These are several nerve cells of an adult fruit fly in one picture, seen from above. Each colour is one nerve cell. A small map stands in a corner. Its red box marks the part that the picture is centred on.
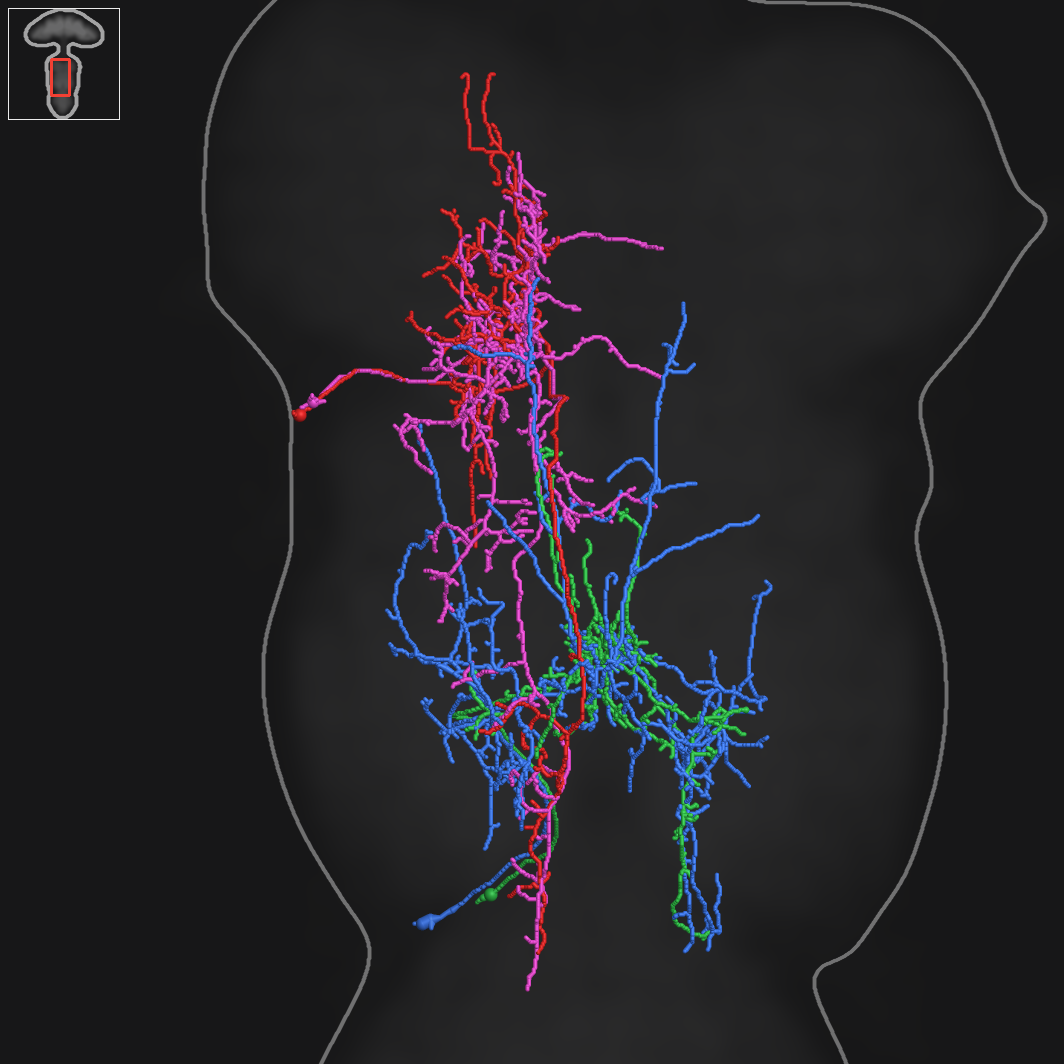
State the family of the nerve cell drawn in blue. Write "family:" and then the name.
family: hemilineage 06A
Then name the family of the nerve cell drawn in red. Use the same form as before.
family: hemilineage 11A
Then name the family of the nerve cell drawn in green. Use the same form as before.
family: hemilineage 06A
